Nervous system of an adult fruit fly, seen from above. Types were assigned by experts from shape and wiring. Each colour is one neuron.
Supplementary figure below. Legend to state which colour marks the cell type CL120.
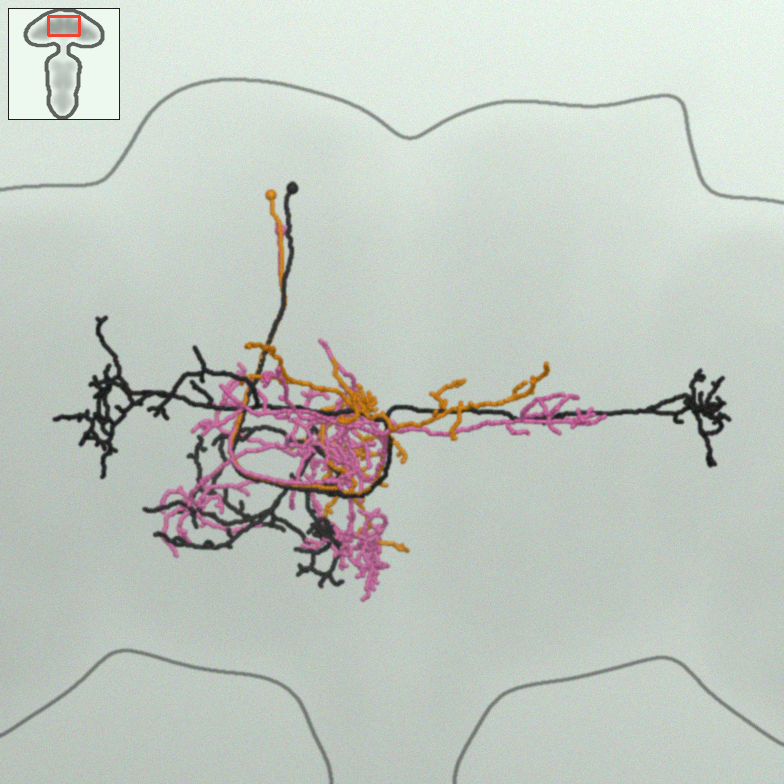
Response: black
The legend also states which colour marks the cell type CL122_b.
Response: pink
